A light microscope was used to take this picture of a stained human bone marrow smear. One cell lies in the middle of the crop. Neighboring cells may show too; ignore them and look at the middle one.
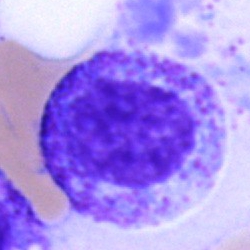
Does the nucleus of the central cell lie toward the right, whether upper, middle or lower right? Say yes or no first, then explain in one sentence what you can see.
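No. The nucleus sits toward the upper left, leaving the widest rim of cytoplasm at the lower right.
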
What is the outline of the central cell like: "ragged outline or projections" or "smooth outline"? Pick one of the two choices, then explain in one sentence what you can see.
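Smooth outline. The cell outline is round and smooth.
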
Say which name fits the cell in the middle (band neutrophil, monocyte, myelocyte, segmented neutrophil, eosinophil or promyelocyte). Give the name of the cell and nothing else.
promyelocyte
